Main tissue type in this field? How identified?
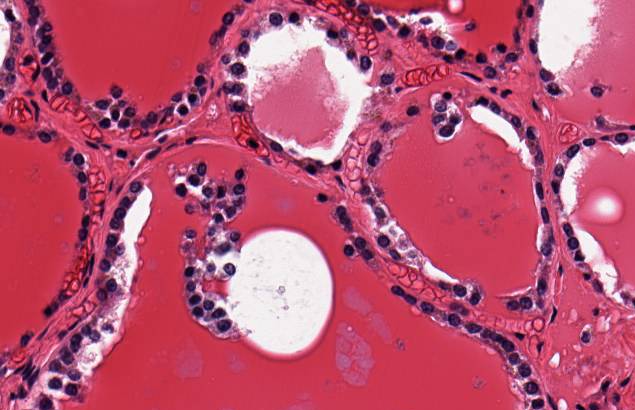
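The thyroid follicle makes up this field: large rounded follicles, closely packed and parted only by thin septa. Their lumens hold homogeneous deep pink material, and a single layer of low cuboidal to flattened cells lines each one.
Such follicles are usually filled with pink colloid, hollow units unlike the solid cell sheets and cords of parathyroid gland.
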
